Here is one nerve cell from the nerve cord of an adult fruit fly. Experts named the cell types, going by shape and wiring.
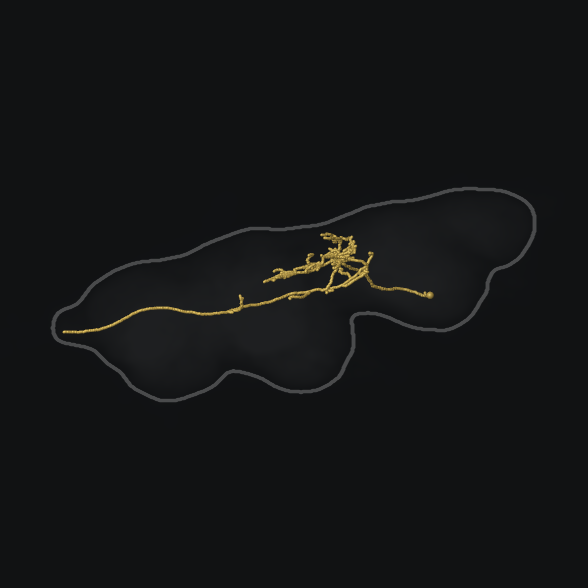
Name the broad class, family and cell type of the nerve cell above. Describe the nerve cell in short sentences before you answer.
In this view it is more than twice as wide as it is tall. This is an ascending neuron. Its family is hemilineage 07B. The cell type is AN07B043.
